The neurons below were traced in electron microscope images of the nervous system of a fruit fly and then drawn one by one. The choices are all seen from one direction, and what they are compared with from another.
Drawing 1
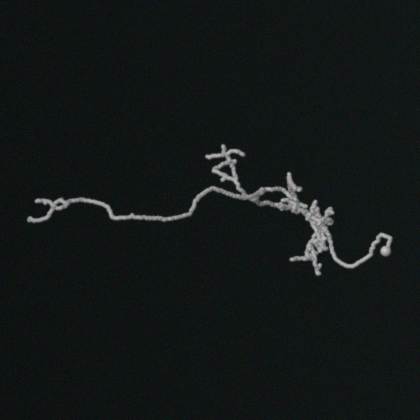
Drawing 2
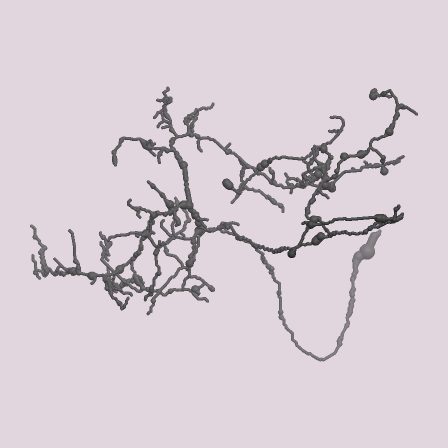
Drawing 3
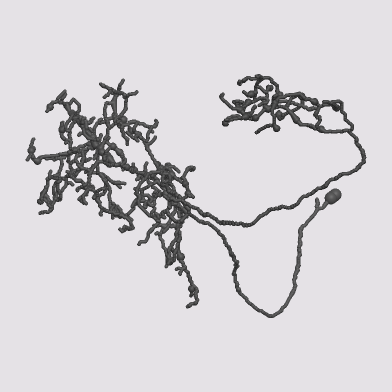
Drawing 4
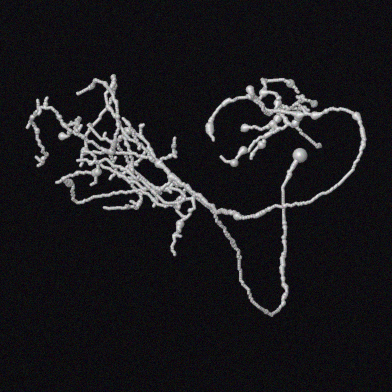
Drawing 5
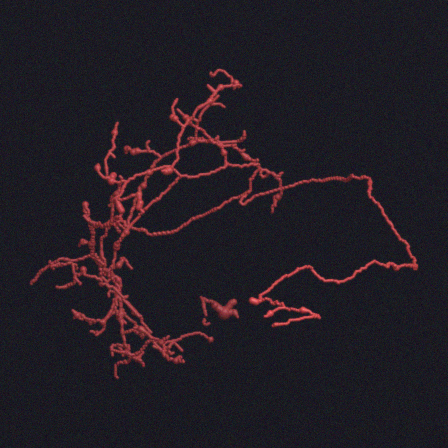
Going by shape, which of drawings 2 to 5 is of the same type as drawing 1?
5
